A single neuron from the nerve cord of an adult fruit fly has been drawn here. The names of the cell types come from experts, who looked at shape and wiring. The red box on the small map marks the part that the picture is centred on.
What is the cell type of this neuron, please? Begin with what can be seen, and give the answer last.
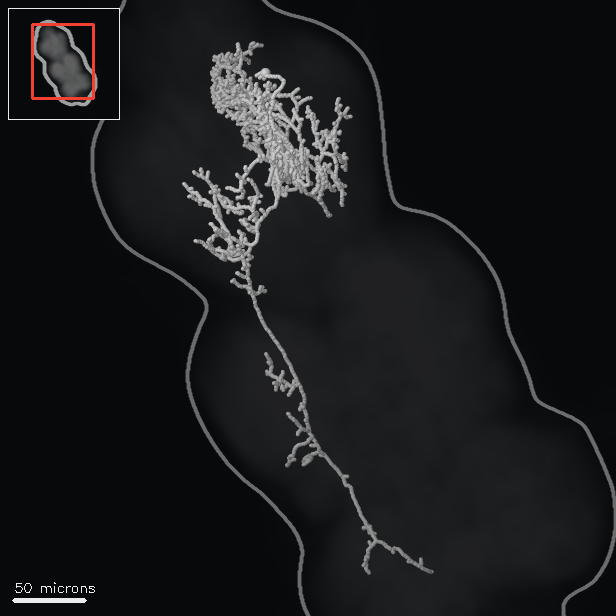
By the scale bar it is about 400 microns tall in this view. The picture shows dozens of branch ends. Its broad class is nerve-cord intrinsic neuron. Its cell type is INXXX065.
